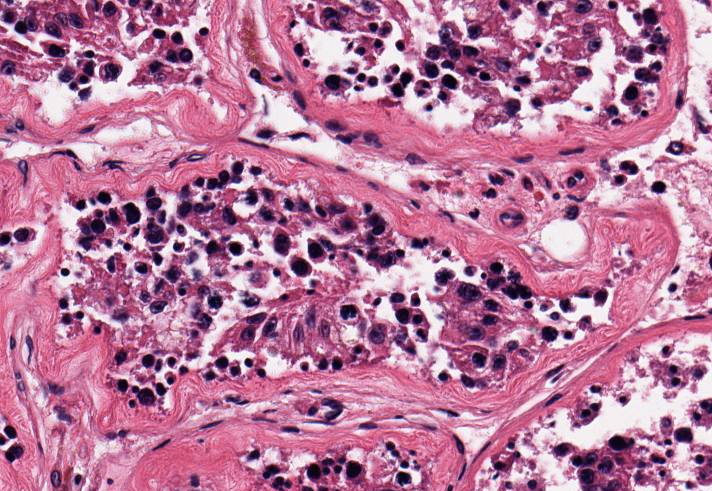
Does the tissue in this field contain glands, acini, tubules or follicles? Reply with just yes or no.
Yes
